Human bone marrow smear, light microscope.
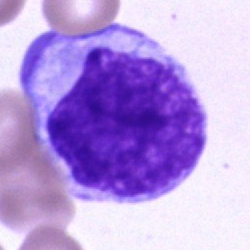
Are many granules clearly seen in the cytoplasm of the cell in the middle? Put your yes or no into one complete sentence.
No, within the cytoplasm of the cell there is no visible granule.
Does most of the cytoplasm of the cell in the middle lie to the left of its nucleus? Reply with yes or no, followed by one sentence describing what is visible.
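Yes. The nucleus lies off-centre toward the lower right of the cell.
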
